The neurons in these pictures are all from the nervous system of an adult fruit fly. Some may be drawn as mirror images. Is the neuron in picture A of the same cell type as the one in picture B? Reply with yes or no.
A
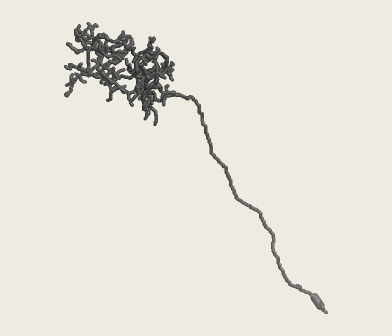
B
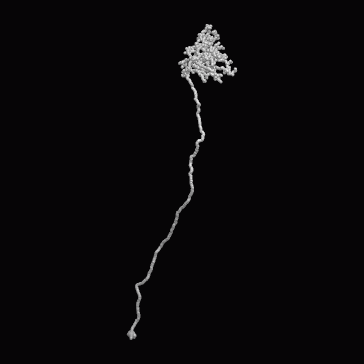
no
